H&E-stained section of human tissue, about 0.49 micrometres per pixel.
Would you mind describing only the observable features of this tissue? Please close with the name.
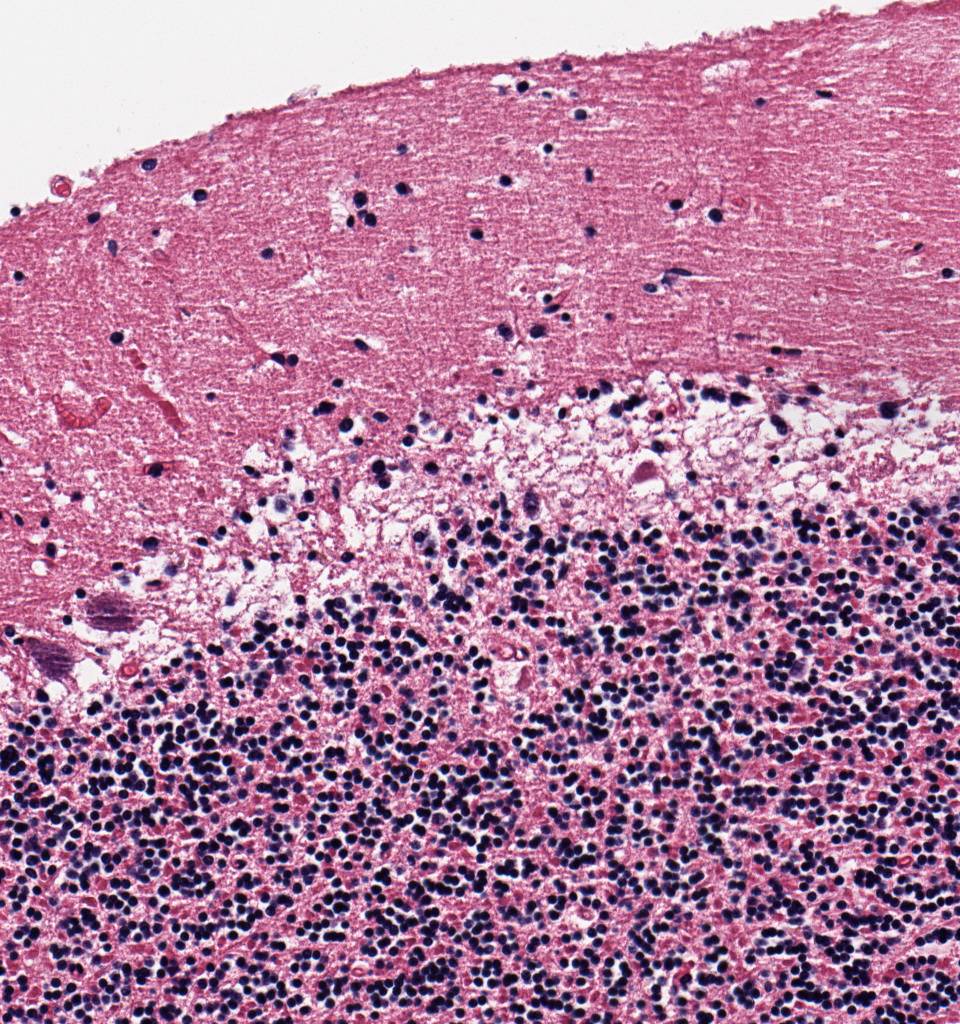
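The tissue is layered. Across the upper half runs a pale pink fibrillar layer whose few nuclei are small, dark and thinly scattered throughout. Across the lower half lies a densely cellular layer crowded with small, round, darkly stained nuclei with scant visible cytoplasm, and small irregular pink cell-free patches lie between them. The tissue is cerebellum.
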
